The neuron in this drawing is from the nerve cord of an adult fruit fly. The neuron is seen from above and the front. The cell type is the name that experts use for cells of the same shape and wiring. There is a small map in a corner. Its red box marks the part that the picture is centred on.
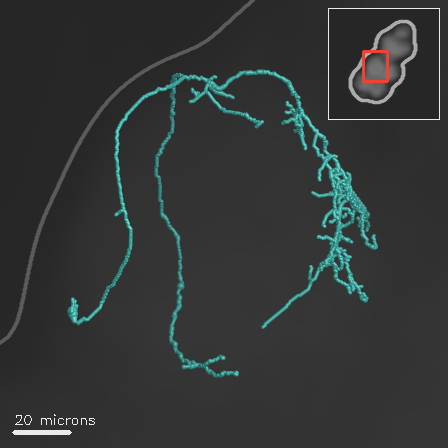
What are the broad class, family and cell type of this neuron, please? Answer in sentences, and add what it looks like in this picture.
This is a nerve-cord intrinsic neuron. The family is hemilineage 08A. The cell type is IN08A041. By the scale bar it is about 110 microns wide in this view. The picture shows dozens of branch ends.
